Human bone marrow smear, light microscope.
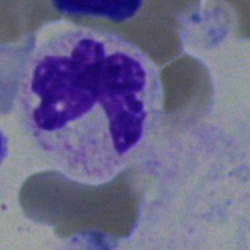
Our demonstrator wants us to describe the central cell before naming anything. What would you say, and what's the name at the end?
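Look at the nucleus: irregular and lobed, bent like an upside-down U with the notch opening downward, chromatin dark purple and coarsely clumped. There's plenty of pale greyish-pink cytoplasm, mostly below and around it, with fine pinkish-violet granules scattered through. That's a segmented neutrophil.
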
